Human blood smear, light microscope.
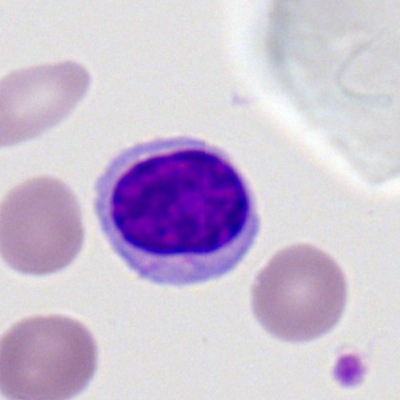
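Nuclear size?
Fills most of the cell.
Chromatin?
Dense, deep purple, coarsely clumped.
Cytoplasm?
Thin pale blue rim, widest below the nucleus.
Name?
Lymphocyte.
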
